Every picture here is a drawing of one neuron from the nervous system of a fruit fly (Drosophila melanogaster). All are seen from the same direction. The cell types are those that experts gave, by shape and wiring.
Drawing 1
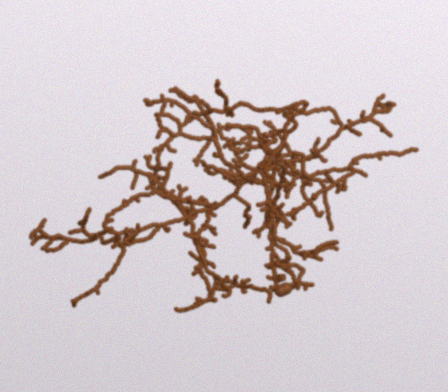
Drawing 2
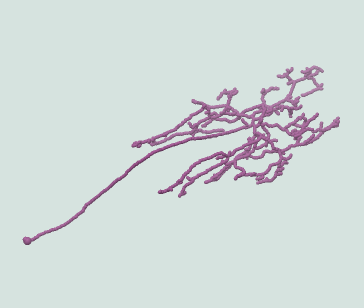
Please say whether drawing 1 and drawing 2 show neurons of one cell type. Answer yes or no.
no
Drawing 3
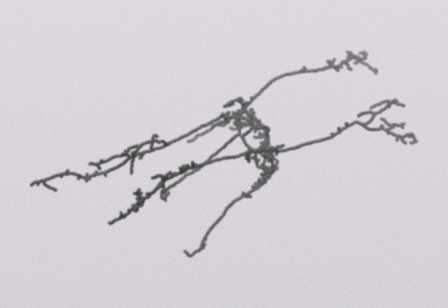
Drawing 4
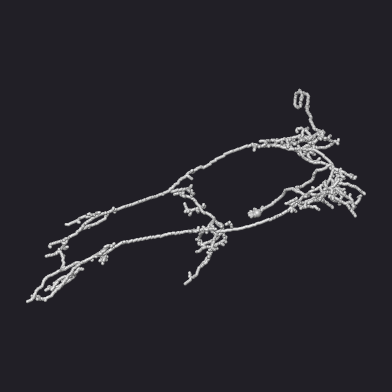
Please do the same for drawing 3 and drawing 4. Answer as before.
yes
